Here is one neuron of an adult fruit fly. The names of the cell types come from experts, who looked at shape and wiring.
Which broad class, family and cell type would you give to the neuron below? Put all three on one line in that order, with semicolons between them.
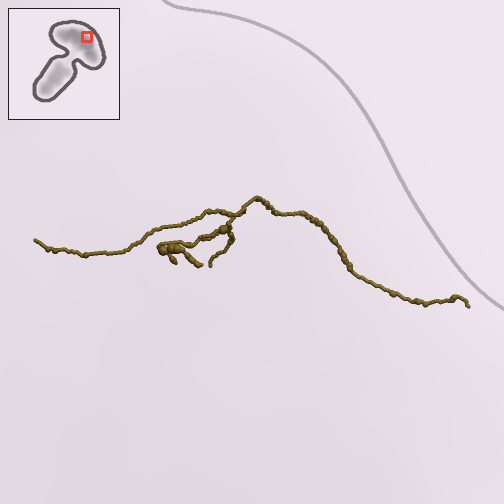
sensory neuron entering the brain; class olfactory; ORN_DM2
